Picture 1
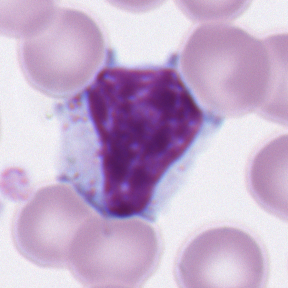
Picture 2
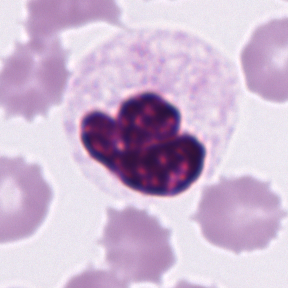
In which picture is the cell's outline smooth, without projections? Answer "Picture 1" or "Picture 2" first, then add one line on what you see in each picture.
Picture 2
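Picture 1: Small pointed tips stick out at the upper corners of the cell.
Picture 2: The outline of the cell is round and smooth.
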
